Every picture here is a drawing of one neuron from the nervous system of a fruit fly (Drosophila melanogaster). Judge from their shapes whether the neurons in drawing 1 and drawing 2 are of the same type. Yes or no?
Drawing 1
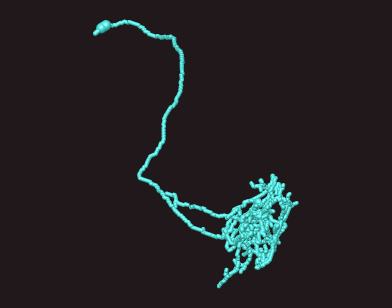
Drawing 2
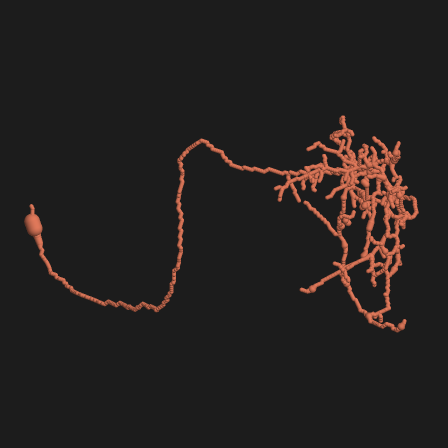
yes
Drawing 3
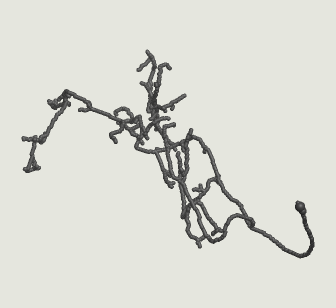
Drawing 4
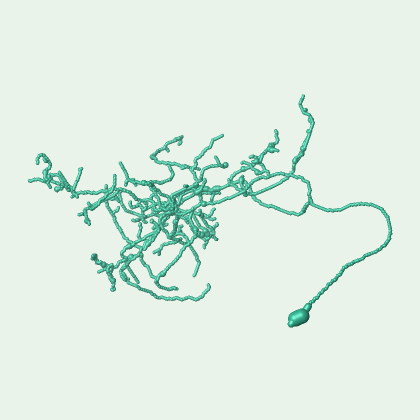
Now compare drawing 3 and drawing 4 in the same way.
yes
